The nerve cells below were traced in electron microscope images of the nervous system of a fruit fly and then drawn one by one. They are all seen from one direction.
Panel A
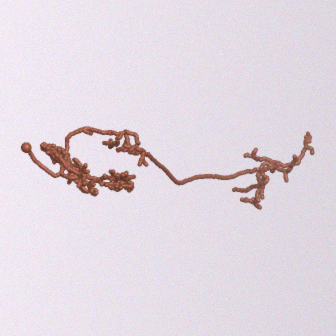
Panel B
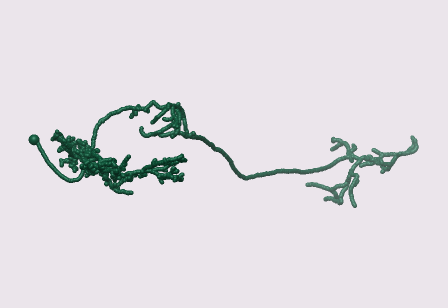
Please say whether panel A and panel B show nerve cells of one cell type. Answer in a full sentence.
They are of the same cell type.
